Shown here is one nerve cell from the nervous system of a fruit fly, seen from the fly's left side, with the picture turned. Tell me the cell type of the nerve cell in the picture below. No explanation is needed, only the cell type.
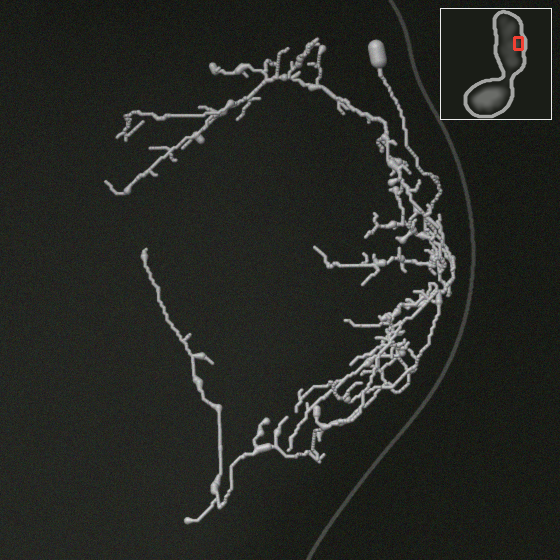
IN01B037_a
